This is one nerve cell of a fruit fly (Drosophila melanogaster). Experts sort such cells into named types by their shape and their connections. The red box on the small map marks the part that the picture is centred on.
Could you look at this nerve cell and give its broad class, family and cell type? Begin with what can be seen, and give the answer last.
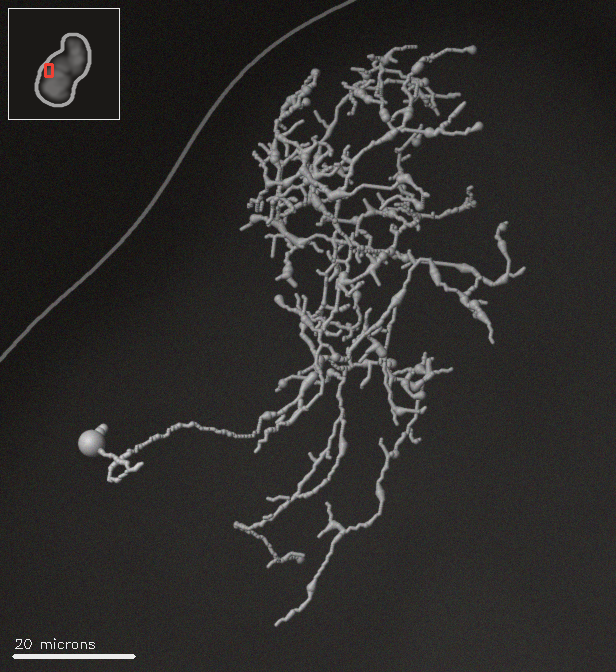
From top to bottom in the picture it spans about 95 microns. As drawn here it is taller than it is wide. Its broad class is central-brain intrinsic neuron. The family is hemilineage SLPpm1. Its cell type is CB1945.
